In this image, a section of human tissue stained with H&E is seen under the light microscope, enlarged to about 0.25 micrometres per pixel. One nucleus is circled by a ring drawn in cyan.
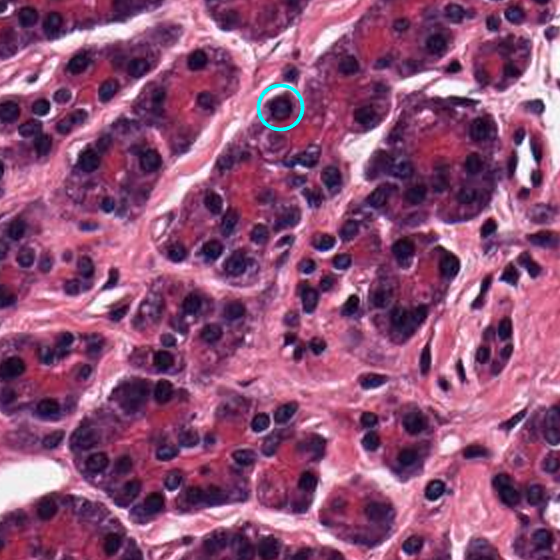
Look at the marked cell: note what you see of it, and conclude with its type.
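The nucleus is round and stains dark, close in size to the nuclei of neighbouring cells. The cytoplasm around the nucleus is red-pink with a grainy texture. The cell lies at the edge of a cell cluster, bordered by pale pink fibrous strands that run diagonally between clusters. Type of cell: pancreatic acinar cell.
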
